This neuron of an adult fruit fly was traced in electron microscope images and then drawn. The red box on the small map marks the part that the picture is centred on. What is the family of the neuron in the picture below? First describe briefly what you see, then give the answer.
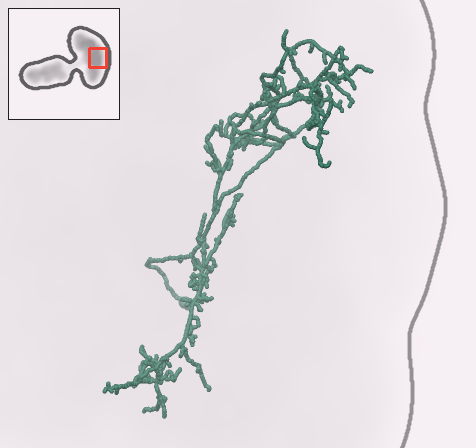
It lies in the brain. Dozens of branch ends can be seen. Its broad class is central-brain intrinsic neuron. Its family is hemilineage VLPd&p1_posterior.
